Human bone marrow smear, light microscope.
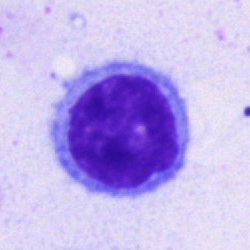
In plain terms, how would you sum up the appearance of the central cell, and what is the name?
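Round in outline, the cell has a nucleus that fills most of it, leaving only a narrow rim of cytoplasm. The outer edge of that cytoplasm is slightly irregular, with small bumps. The chromatin is dark purple and patchy, showing denser clumps and lighter areas. The cell is a lymphocyte.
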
